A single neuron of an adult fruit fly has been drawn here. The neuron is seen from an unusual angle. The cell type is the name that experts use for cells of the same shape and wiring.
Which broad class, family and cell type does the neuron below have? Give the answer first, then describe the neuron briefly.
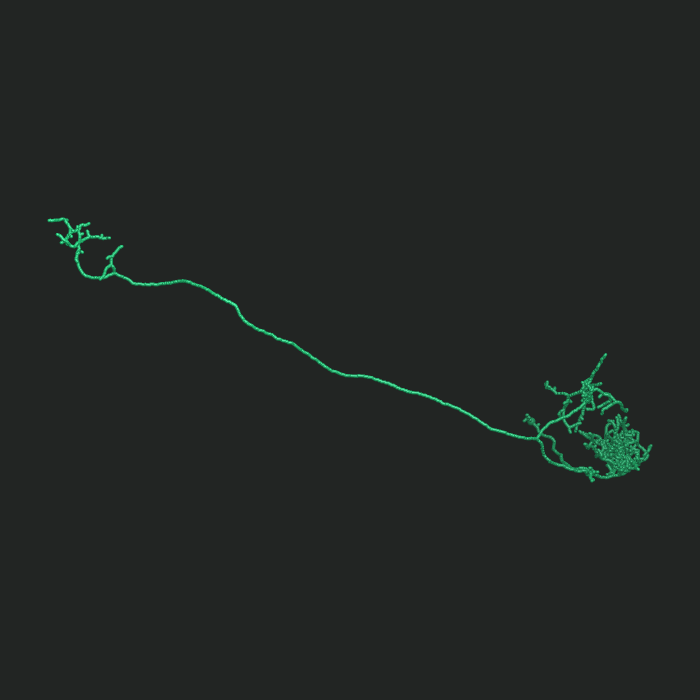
This is an ascending neuron. Its family is hemilineage 01B. The cell type is AN01B004. The cell body is on the right of the picture. In this view it is wider than it is tall.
